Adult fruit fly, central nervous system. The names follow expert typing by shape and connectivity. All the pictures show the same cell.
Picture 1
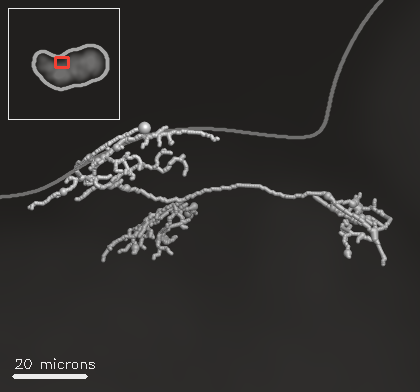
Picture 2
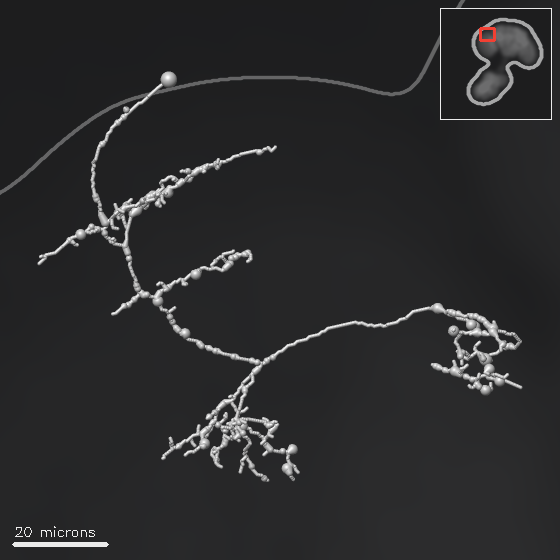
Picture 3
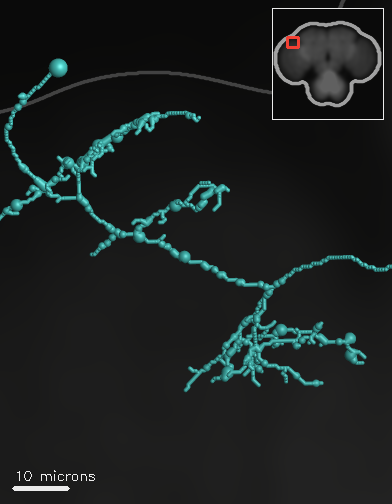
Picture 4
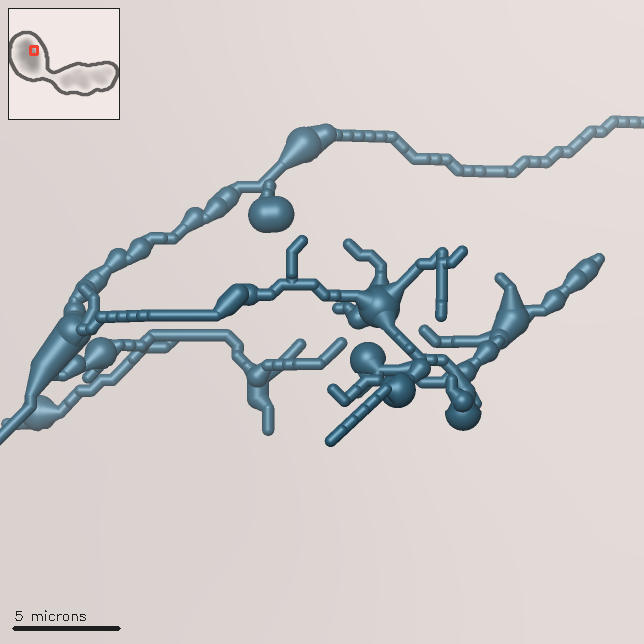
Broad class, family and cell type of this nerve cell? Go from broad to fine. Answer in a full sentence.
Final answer: An optic-lobe intrinsic neuron of the TmY family, type TmY4.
